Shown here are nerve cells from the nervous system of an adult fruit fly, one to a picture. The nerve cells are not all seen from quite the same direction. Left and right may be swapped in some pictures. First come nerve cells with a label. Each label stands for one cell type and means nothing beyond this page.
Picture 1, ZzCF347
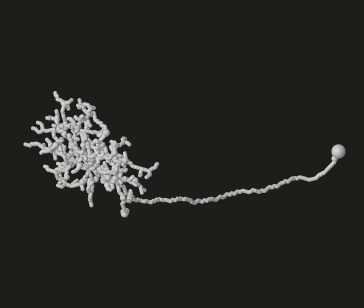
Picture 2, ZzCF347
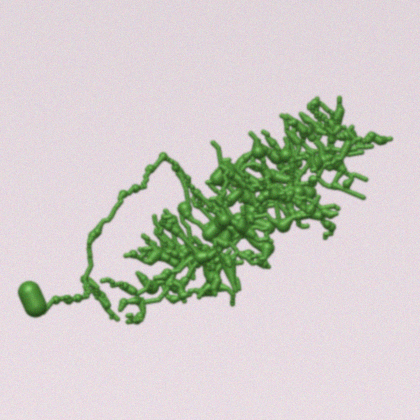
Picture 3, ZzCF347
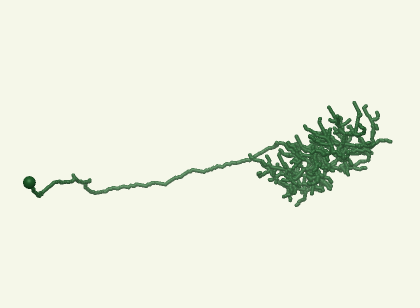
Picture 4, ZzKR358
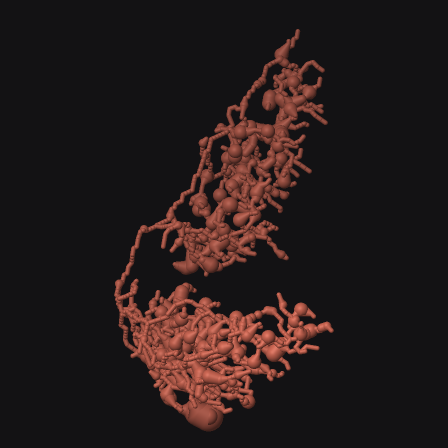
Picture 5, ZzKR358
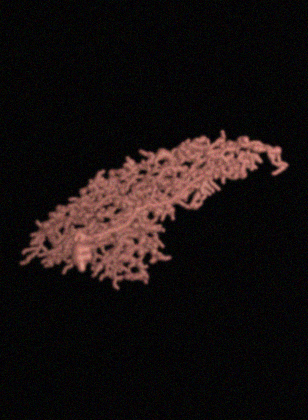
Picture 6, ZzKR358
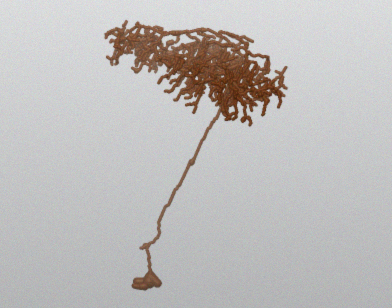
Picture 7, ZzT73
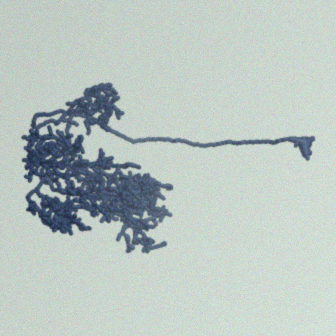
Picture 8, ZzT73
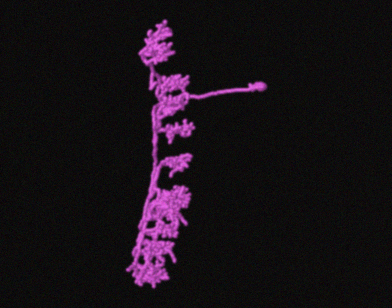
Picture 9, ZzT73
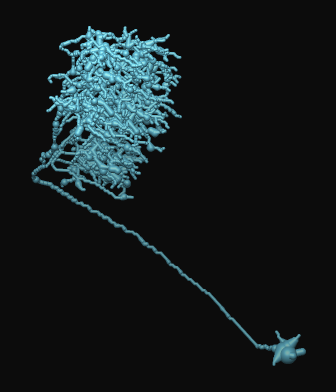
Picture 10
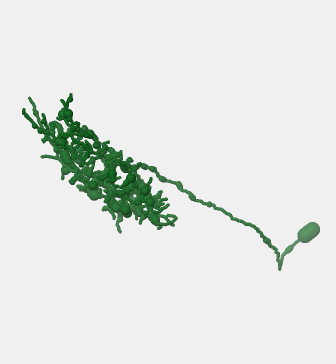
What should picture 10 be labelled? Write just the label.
ZzCF347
